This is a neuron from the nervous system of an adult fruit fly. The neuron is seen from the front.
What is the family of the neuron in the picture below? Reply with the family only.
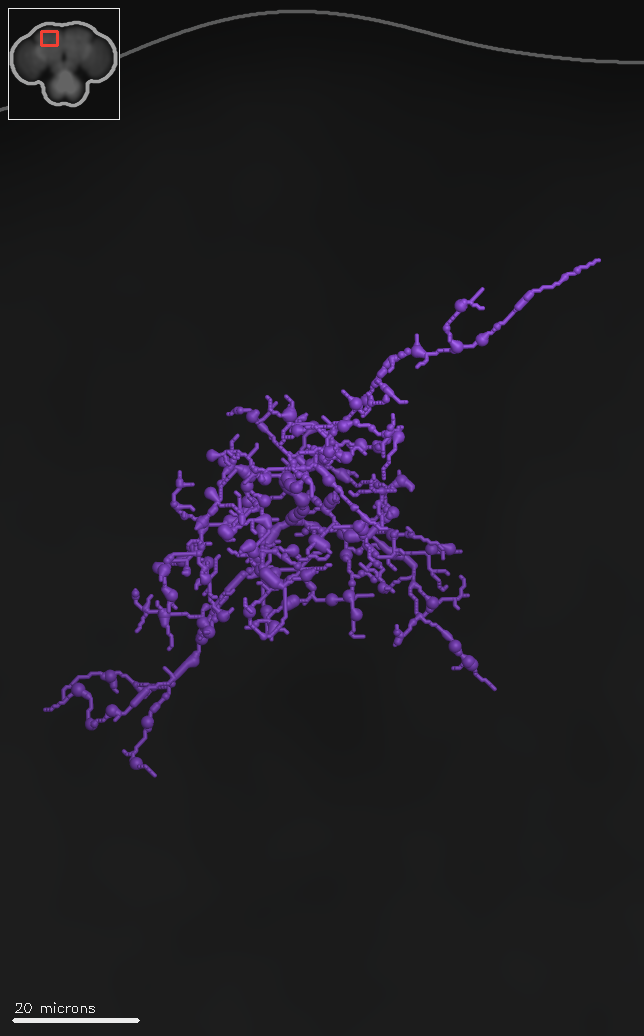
hemilineage CREa1_ventral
